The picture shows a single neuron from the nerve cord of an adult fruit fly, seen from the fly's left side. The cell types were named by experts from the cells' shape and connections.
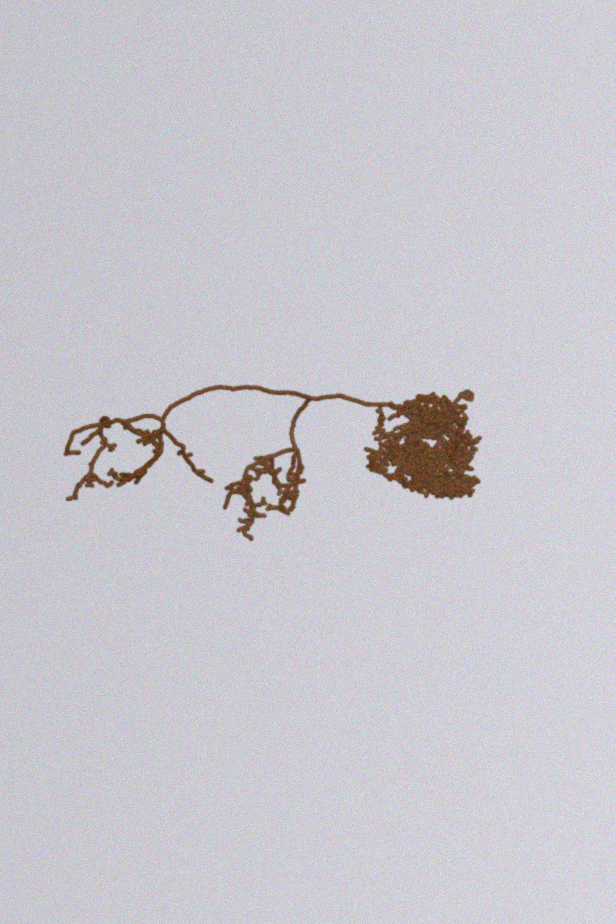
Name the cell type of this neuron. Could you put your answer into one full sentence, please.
By cell type, this neuron is classified as IN19A018.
